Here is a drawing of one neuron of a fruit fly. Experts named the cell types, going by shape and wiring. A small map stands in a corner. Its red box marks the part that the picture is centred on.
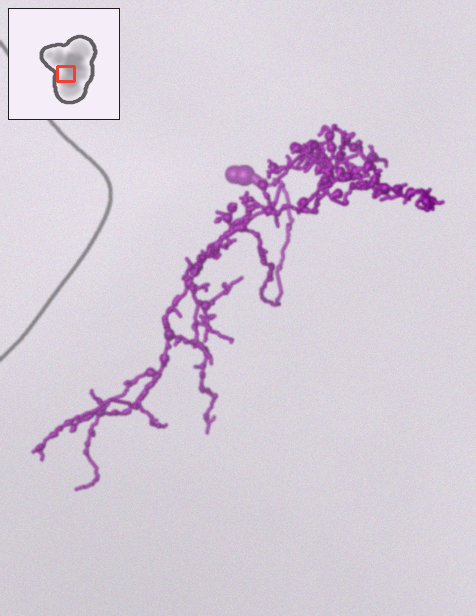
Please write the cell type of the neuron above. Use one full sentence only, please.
Within the cell type SMP416 sits this neuron.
